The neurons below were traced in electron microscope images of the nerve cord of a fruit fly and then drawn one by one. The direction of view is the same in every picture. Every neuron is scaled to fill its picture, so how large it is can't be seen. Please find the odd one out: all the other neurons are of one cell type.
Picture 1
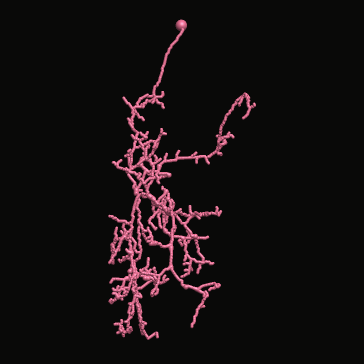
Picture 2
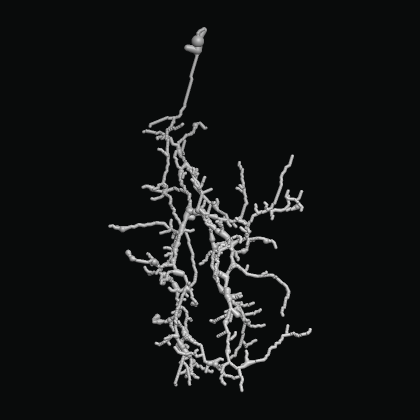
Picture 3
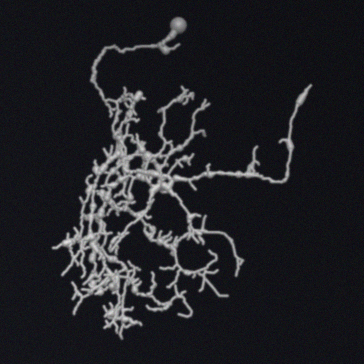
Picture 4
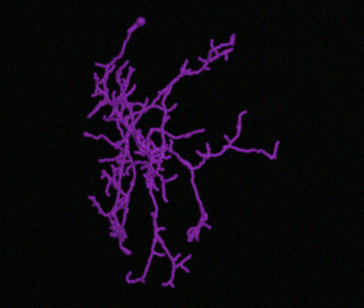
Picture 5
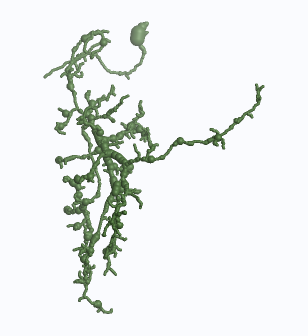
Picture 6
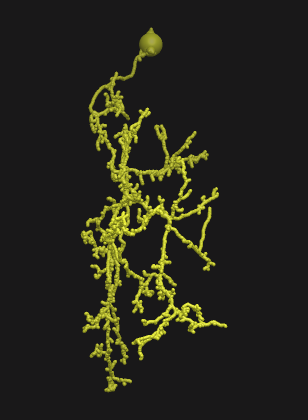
3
